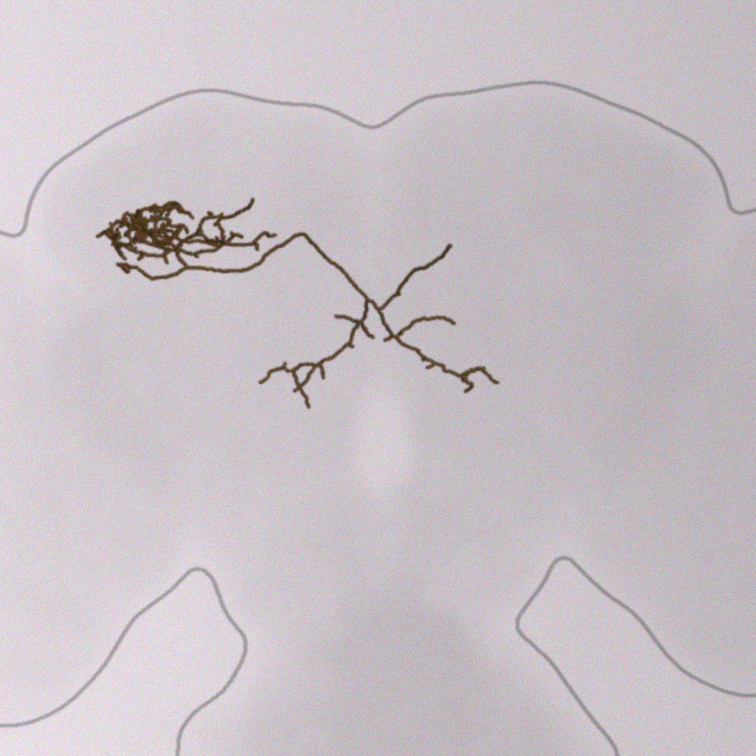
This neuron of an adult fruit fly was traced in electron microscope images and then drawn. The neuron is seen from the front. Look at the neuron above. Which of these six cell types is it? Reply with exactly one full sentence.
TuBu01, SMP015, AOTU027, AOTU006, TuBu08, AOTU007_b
What this neuron is, by cell type, is AOTU007_b.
